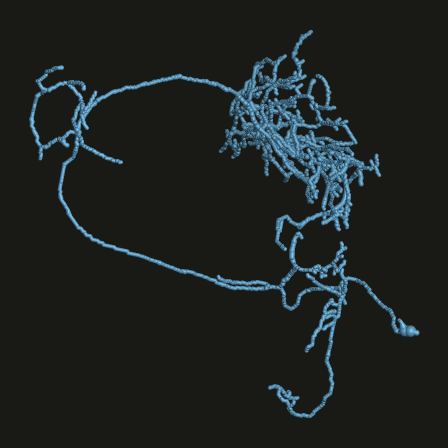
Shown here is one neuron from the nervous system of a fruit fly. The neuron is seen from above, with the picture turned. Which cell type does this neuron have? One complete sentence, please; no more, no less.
It is to cell type LT43 that the neuron belongs.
